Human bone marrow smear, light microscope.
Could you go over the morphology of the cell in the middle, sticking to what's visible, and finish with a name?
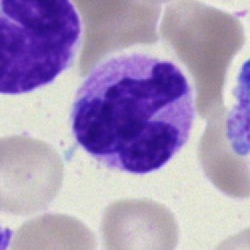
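First, the outline of the cell is round and smooth. Next, the chromatin is dark purple and lies in coarse clumps. Then the cytoplasm, which is a pale pinkish-lilac and holds fine purplish granules. Last item, the name: band neutrophil.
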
